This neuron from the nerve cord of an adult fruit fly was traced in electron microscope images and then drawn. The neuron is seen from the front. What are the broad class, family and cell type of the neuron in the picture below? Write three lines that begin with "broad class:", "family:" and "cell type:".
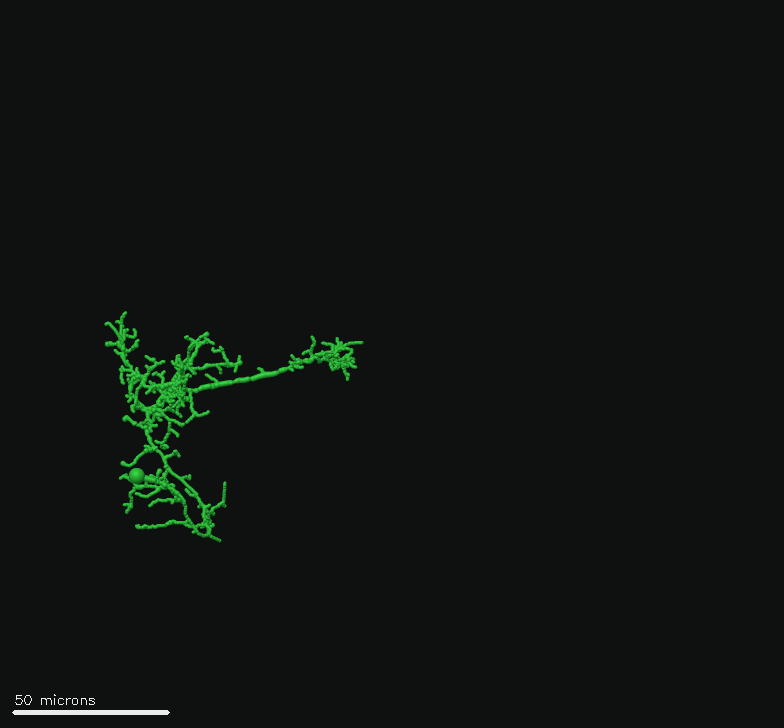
broad class: nerve-cord intrinsic neuron
family: hemilineage 13A
cell type: IN13A063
